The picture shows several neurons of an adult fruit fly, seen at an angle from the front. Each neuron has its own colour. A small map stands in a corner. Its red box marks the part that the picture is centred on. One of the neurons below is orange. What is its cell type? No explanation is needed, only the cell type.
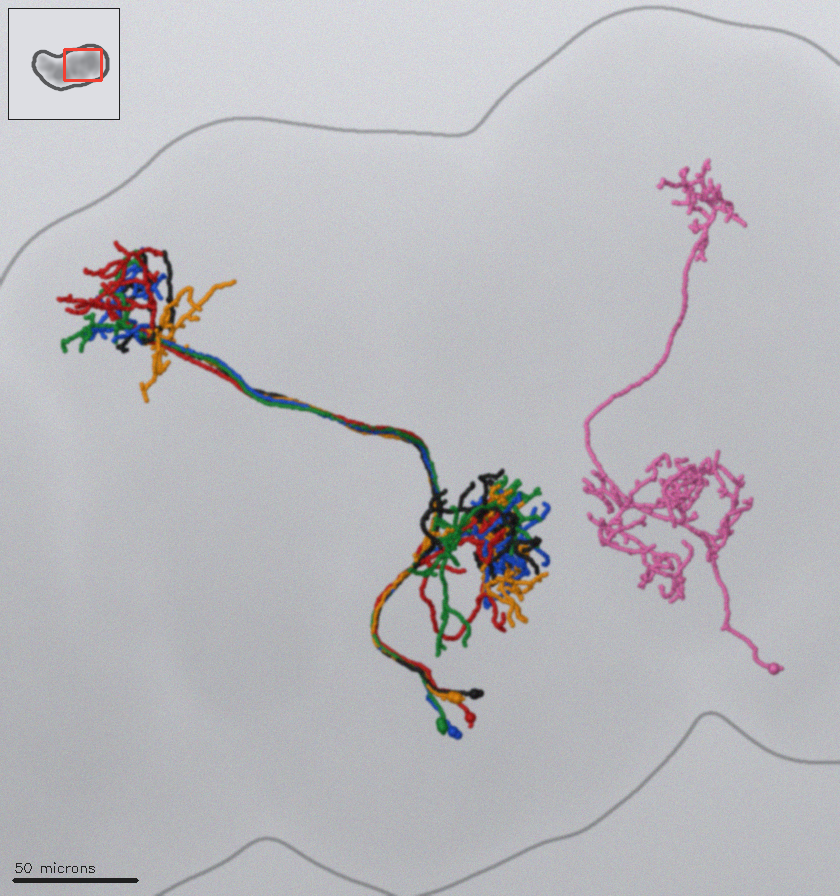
M_vPNml72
